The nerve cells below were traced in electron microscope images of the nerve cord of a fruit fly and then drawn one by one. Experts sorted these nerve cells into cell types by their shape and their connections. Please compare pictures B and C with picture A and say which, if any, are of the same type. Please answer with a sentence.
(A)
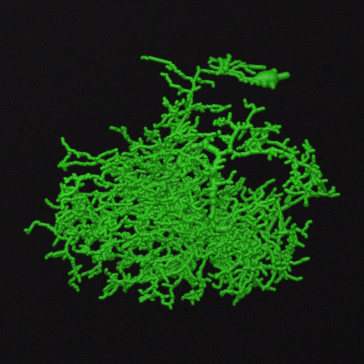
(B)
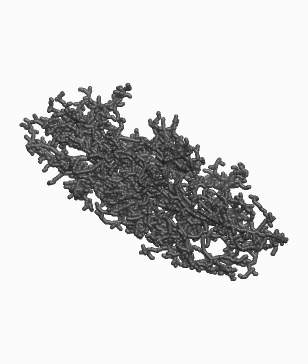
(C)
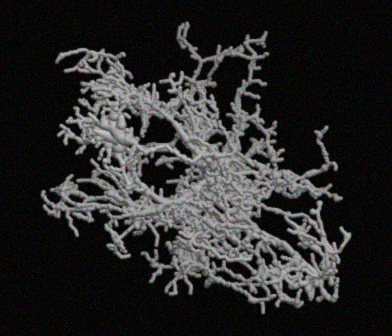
Picture B is of the same cell type.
